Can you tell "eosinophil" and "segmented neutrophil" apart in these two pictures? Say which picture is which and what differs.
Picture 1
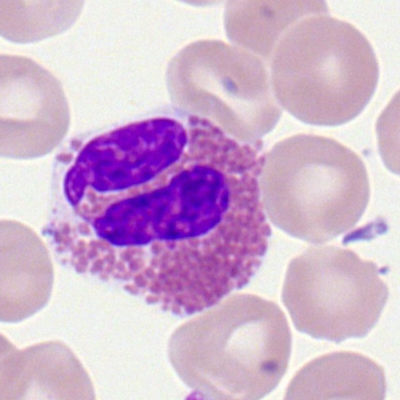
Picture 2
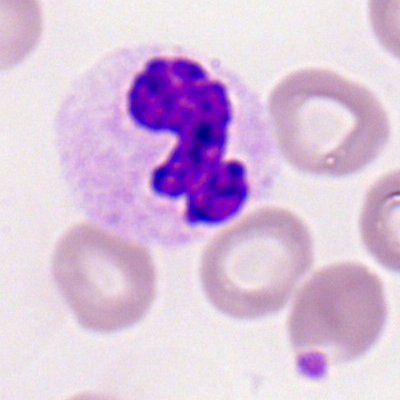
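In picture 1 is the eosinophil; picture 2 holds the segmented neutrophil. First, the granules: in picture 1 they are round, orange-pink and coarse, fairly uniform in size, and they pack the cytoplasm, while in picture 2 they are fine, faint and lilac.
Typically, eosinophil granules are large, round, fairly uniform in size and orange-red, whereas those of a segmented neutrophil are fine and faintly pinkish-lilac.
Second, the nucleus: in picture 1 it is divided into two lobes.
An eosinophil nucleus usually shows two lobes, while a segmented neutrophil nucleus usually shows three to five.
Third, the chromatin is dark purple and coarsely clumped in both cells, so it does not tell them apart. Fourth, the cytoplasm of picture 2 is plentiful and pale pinkish-lilac, with a wider band to the left of the nucleus than to its right, and no nucleoli can be seen in its nucleus. Last, the outline in picture 1 is ragged at the lower left, where granules lie scattered beyond the edge, and no clear vacuoles are seen; in picture 2, red cells lie close to the cell on its right and below it.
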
